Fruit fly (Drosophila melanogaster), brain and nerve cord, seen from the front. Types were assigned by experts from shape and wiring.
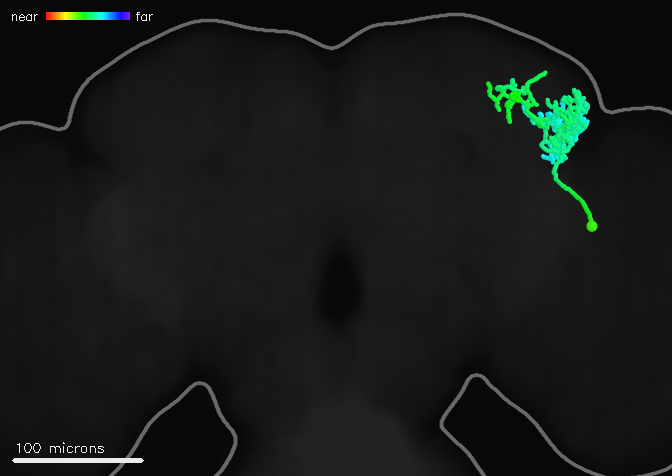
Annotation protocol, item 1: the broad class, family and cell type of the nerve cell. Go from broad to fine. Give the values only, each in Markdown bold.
**central-brain intrinsic neuron**, **hemilineage LHa2**, **LHAV2k12_a**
